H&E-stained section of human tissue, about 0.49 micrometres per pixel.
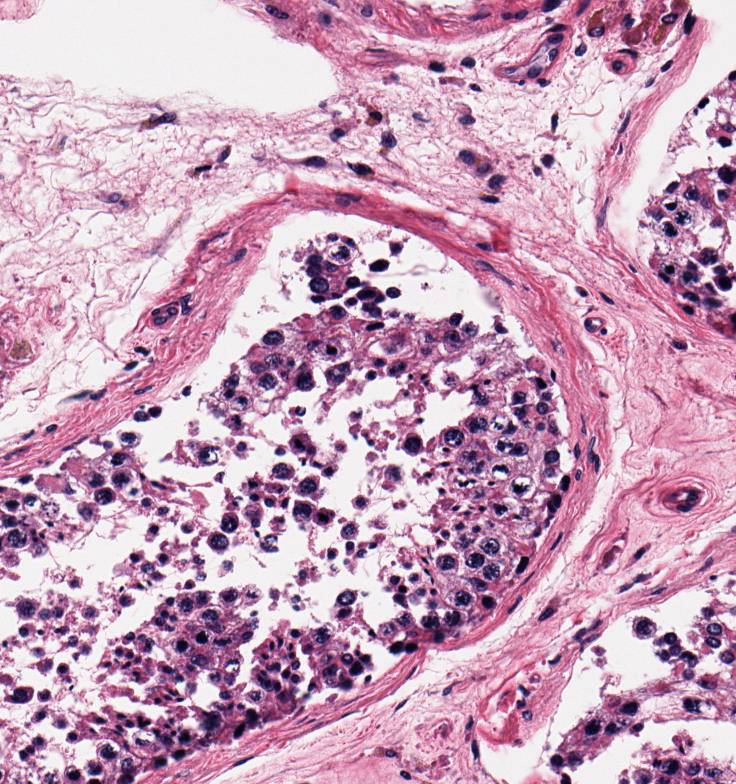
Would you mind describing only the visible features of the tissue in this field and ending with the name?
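Inside the units, many cells are large, with round nuclei and prominent dark nucleoli. Small, dense, dark-staining round nuclei lie scattered among these larger cells. In the upper field the stroma is loose and pale, with wispy fibres and scattered spindle nuclei. A few brown pigment granules lie in this stroma near the top. The tissue is testis.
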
